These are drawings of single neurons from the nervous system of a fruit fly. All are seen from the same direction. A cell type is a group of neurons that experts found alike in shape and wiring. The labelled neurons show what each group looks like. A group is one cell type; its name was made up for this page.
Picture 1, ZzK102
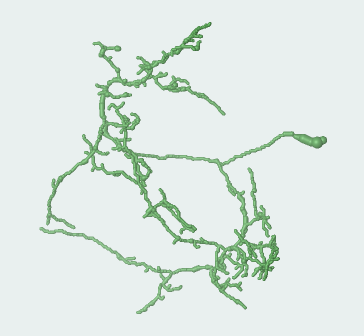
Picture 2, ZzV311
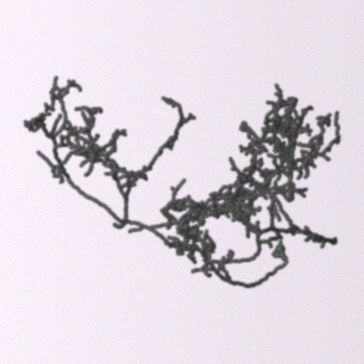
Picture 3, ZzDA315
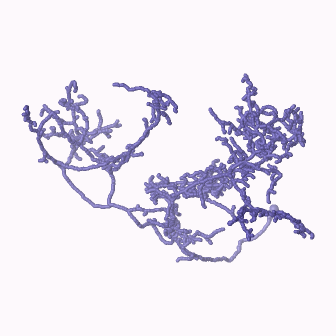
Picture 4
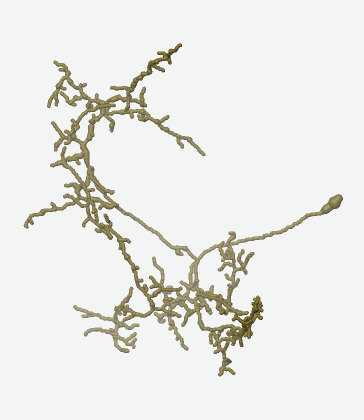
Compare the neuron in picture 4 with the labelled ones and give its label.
ZzK102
